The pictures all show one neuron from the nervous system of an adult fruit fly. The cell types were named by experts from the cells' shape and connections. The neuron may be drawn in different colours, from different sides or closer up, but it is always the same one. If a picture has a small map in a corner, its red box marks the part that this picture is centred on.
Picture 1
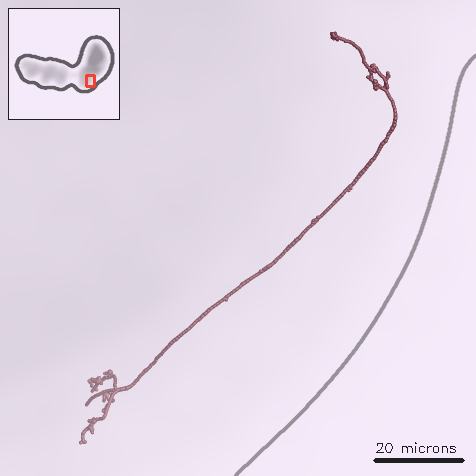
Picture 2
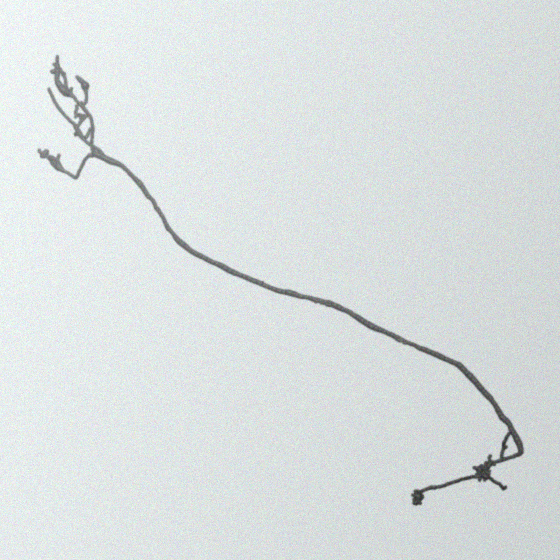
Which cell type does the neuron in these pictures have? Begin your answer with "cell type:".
cell type: L4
